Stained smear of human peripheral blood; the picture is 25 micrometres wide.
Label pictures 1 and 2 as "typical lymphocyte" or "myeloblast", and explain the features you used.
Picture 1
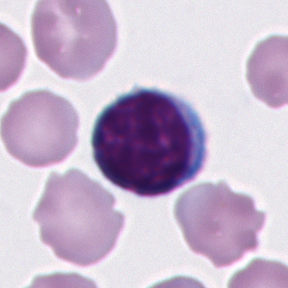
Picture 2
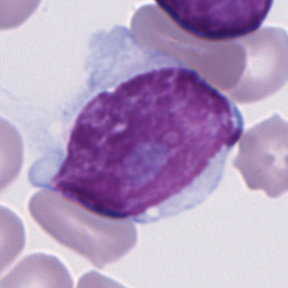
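Picture 1: typical lymphocyte. Picture 2: myeloblast. Nucleus: round and about 9 micrometres across in 1; oval and about 17 by 12 micrometres in 2.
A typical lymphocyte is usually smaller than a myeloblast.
Chromatin in 1: dark purple, coarsely clumped, no nucleoli visible.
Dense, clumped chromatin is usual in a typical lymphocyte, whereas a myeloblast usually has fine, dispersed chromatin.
Nucleus in 2: a paler bluish rounded area in its lower middle. Cytoplasm in 1: a thin rim around the nucleus.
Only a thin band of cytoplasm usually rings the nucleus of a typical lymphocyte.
Cytoplasm in 2: pale blue, with a ragged, frayed edge on the upper left. Granules: none in either. Outline: round and smooth in 1; in 2, red cells press against the cell at lower left and upper right.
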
